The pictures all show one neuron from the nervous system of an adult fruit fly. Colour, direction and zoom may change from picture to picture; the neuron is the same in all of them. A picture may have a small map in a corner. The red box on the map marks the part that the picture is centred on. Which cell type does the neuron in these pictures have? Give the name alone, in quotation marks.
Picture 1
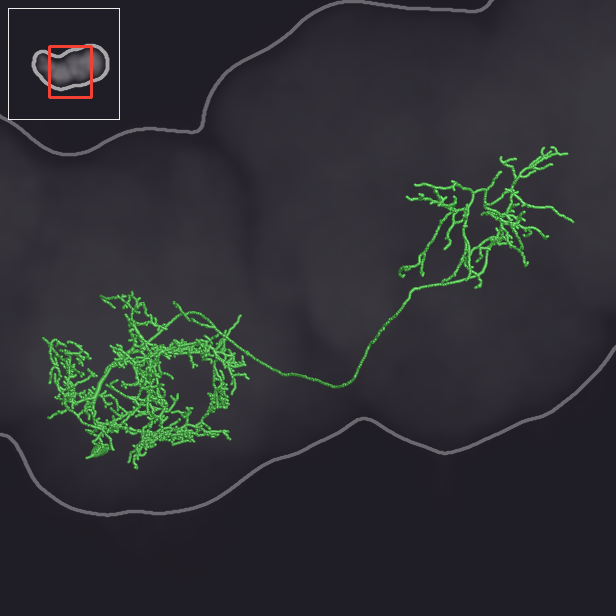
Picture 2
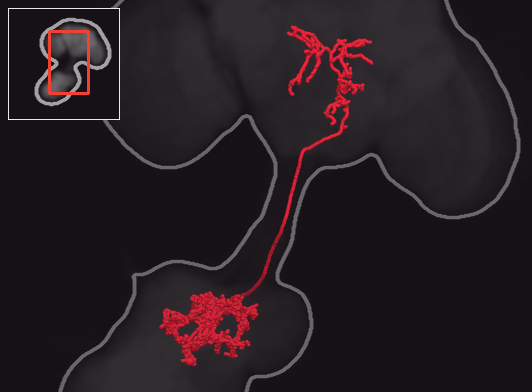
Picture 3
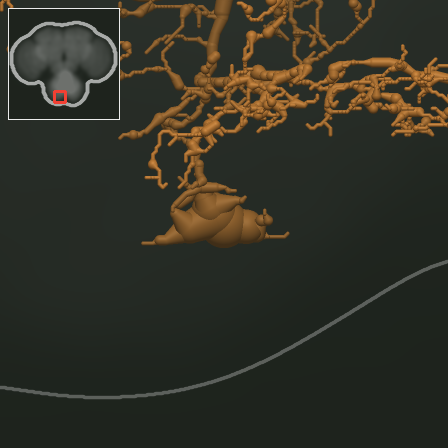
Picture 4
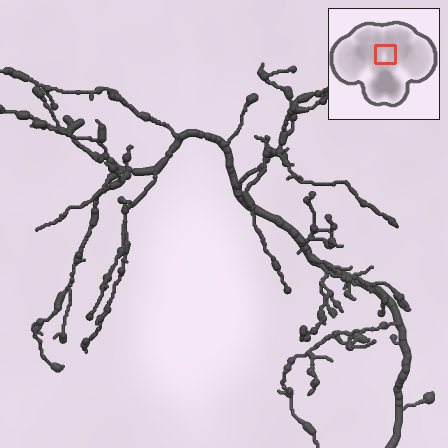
"AN06B004"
